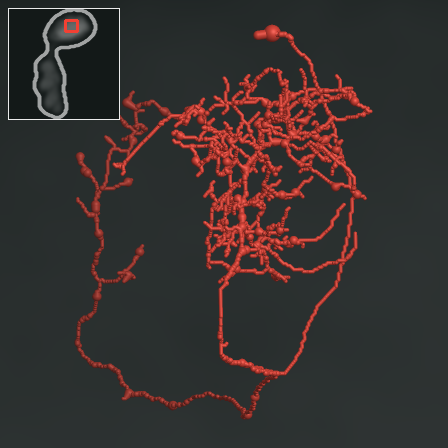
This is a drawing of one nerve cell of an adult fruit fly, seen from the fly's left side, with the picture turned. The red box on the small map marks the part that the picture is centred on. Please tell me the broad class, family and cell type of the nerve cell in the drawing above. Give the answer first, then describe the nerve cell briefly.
This is a central-brain intrinsic neuron. Its family is hemilineage VLPa2. Its cell type is PVLP034. Its cell body lies at the top of the picture. The picture shows dozens of branch ends.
